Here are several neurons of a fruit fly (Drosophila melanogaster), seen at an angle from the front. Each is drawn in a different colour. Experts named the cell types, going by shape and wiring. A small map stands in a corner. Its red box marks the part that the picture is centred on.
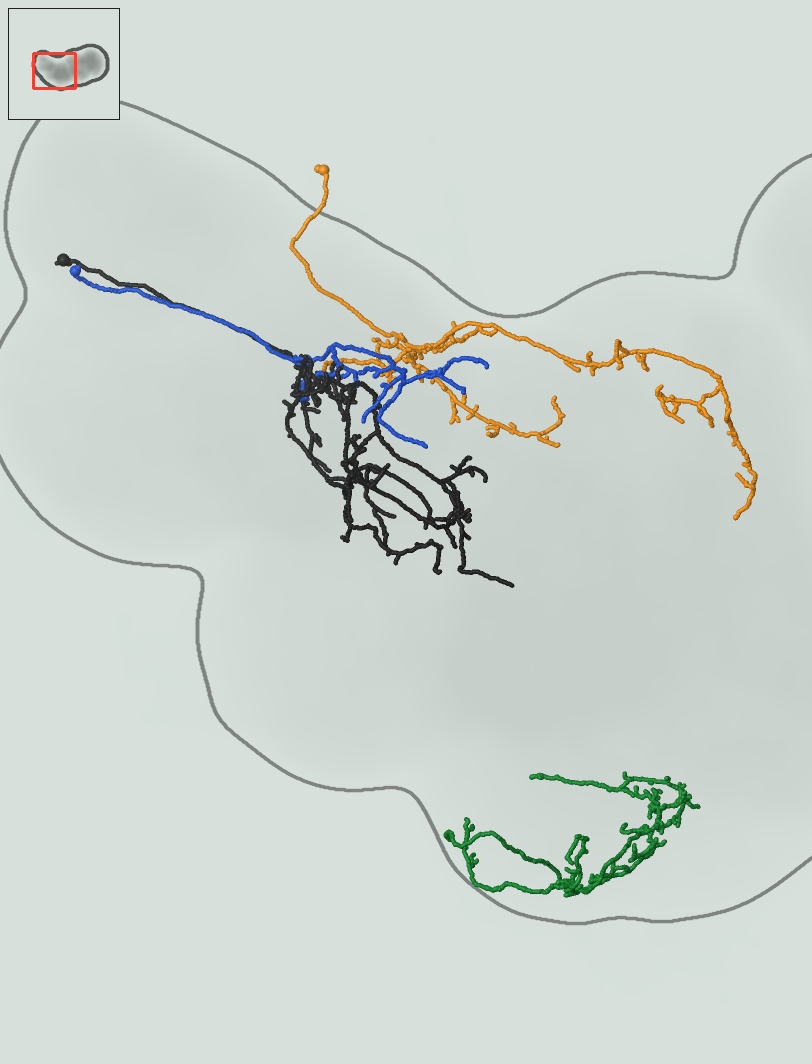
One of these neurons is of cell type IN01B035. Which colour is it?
green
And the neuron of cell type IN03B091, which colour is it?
blue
